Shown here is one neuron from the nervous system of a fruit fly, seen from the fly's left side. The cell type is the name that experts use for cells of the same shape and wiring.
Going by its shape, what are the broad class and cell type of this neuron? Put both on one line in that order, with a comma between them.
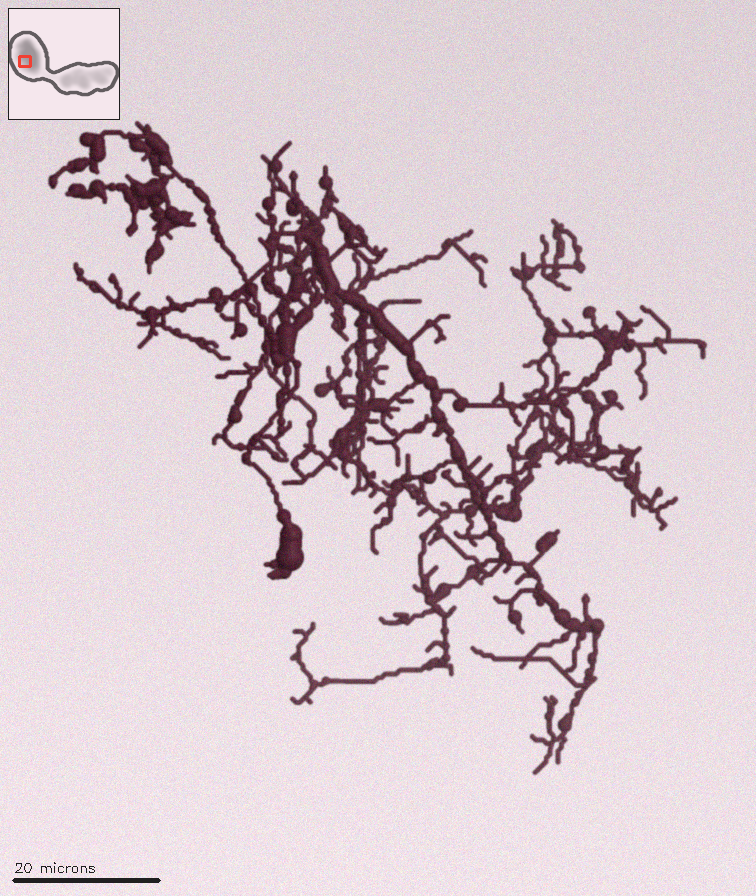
central-brain intrinsic neuron, AVLP349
